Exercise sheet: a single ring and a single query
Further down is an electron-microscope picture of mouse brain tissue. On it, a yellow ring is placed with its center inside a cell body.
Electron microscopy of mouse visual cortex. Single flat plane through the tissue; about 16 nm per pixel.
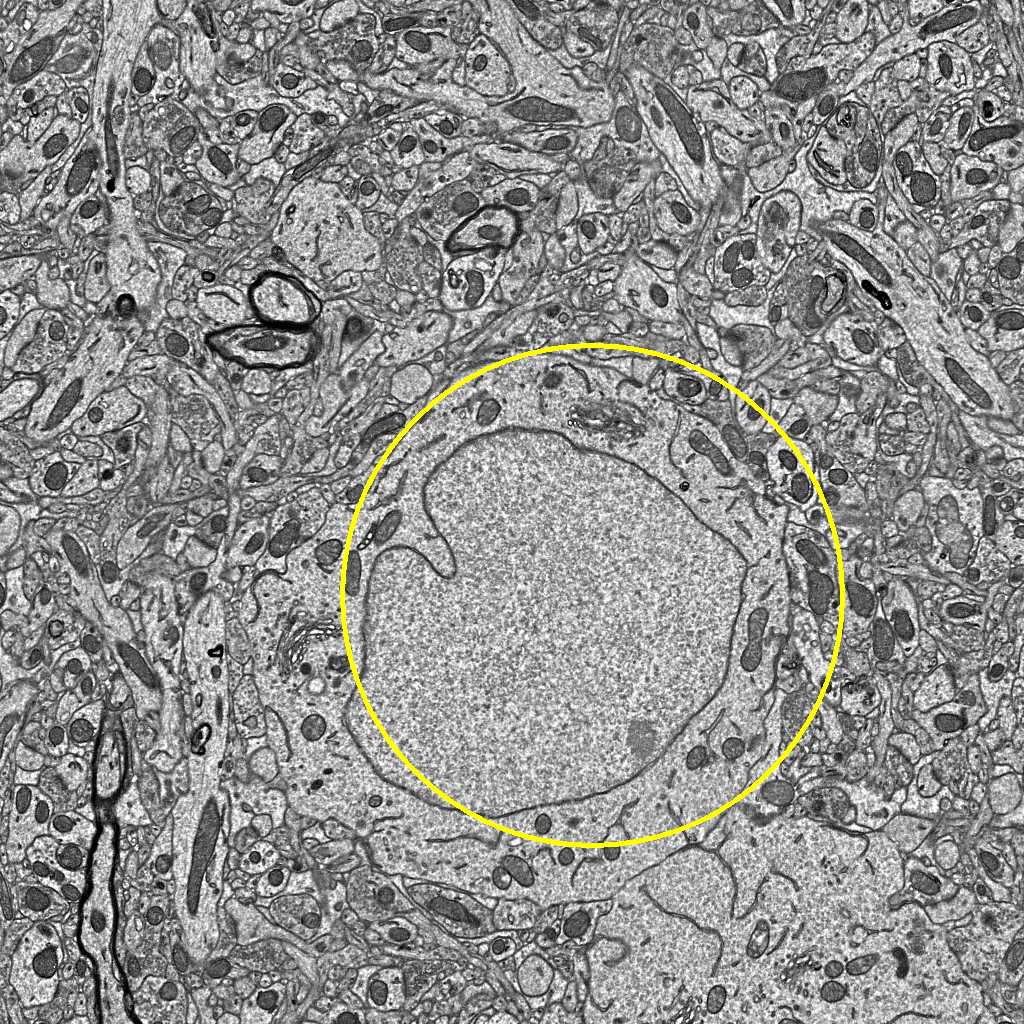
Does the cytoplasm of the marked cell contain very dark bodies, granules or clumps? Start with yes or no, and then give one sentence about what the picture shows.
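No. No clusters of dark dense granules are seen in the cytoplasm.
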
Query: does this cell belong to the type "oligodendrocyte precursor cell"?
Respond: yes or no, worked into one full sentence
No, this cell, found at the center of the ring in the picture, is of a different type.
